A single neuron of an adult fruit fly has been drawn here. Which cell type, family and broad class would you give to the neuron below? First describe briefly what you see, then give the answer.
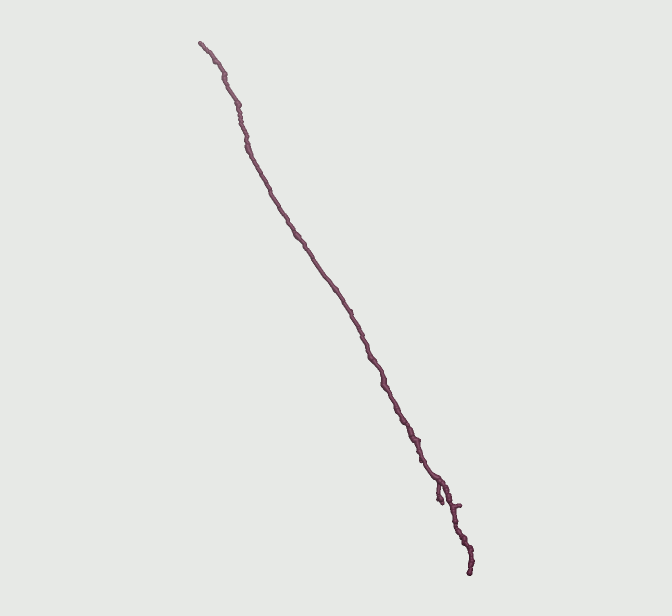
The drawing shows no cell body. It has a dozen or fewer branch ends. The cell type is SNpp57. Its family is called class mechanosensory proprioceptive. This is a sensory neuron entering the nerve cord.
